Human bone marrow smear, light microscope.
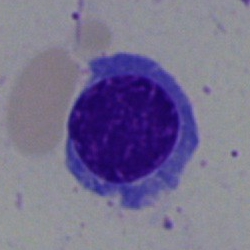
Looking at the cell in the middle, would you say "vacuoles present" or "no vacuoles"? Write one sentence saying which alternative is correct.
Not a single vacuole is visible in its cytoplasm.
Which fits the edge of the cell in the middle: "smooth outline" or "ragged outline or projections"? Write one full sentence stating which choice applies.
Projections, blebs or tags, or a frayed edge, mark the outline of the cell.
